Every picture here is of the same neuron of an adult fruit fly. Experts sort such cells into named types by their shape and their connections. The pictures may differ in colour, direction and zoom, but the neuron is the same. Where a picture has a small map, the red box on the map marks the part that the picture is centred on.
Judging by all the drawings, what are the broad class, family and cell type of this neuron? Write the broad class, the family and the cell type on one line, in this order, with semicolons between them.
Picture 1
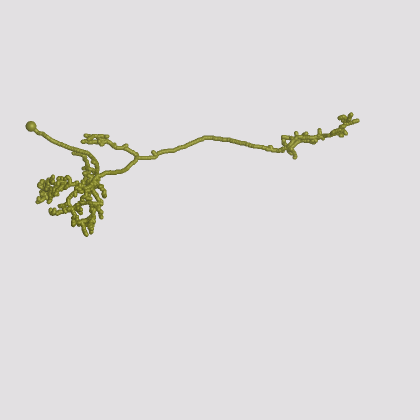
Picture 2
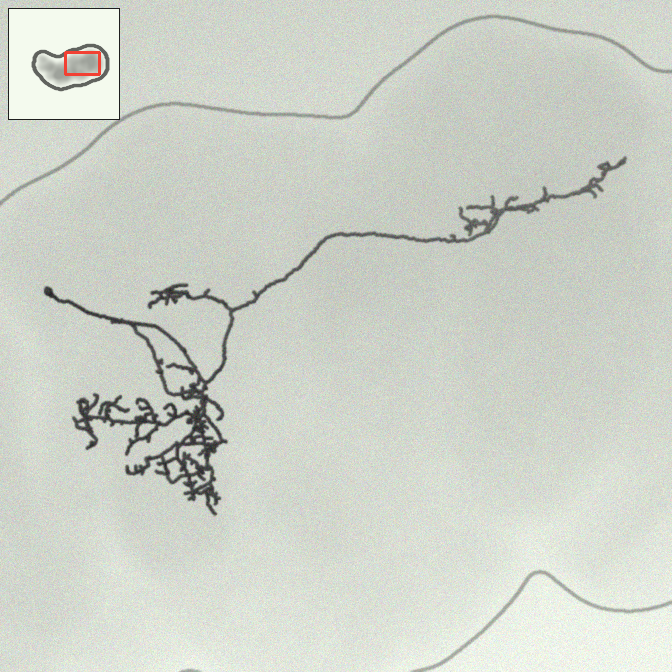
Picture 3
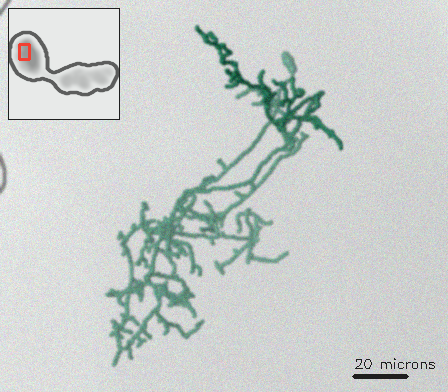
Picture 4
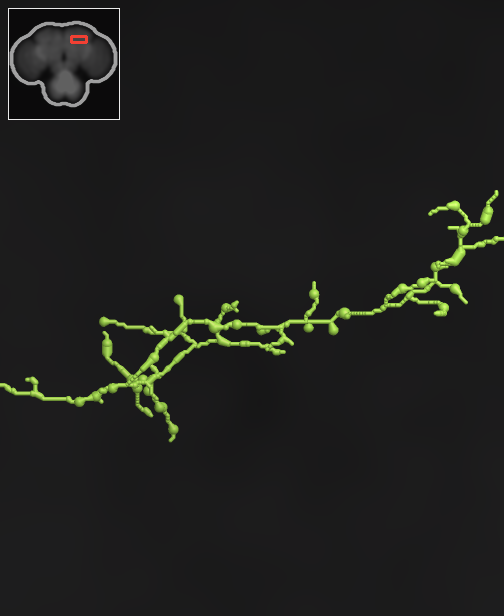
central-brain intrinsic neuron; hemilineage LHl2_ventral; CB2342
